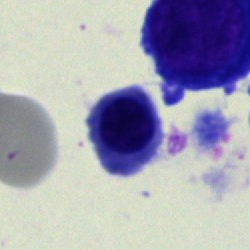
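Erythroblast in a stained bone marrow smear. Chromatin is dark and dense throughout the nucleus, in which no nucleolus can be seen. The cytoplasm stains a deep blue and shows no visible granules.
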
